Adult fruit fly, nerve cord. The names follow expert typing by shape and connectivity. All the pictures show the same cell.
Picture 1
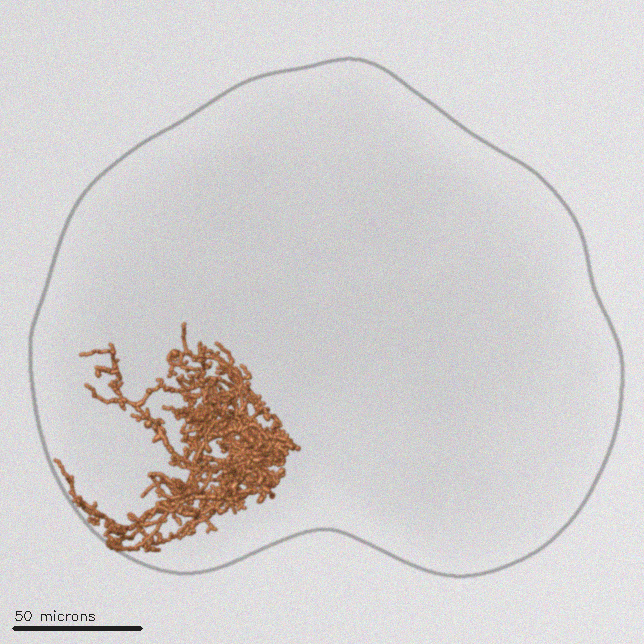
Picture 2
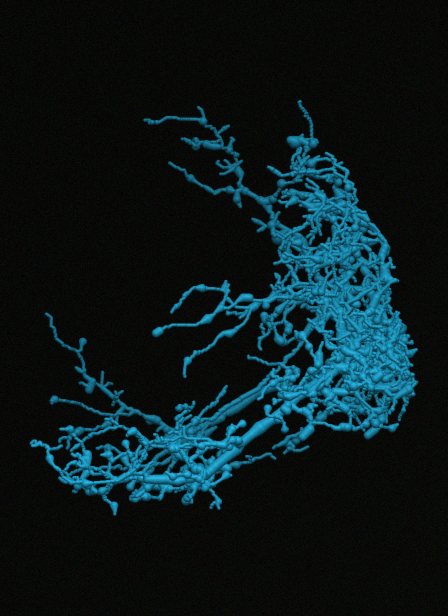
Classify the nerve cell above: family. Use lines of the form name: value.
family: hemilineage 13A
